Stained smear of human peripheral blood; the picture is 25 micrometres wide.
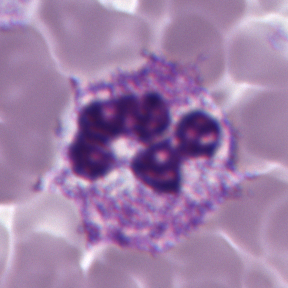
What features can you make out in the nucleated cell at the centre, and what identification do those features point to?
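Around a pale central space, the nuclear lobes are grouped in a ring, their chromatin dense and dark purple. The cytoplasm is ample and pale lilac, with fine violet granules scattered throughout. It is a segmented neutrophil.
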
